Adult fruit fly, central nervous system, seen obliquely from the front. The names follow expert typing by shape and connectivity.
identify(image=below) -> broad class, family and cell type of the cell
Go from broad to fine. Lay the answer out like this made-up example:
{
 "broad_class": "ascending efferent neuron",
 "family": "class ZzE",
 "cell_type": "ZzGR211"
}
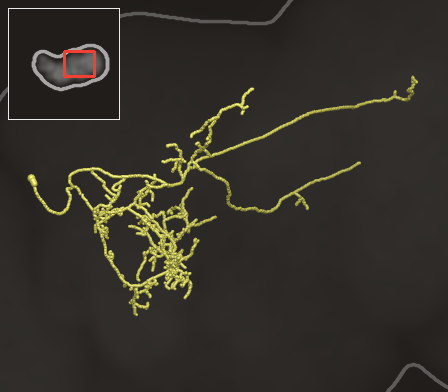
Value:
{
 "broad_class": "central-brain intrinsic neuron",
 "family": "hemilineage LHl1",
 "cell_type": "AVLP755m"
}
